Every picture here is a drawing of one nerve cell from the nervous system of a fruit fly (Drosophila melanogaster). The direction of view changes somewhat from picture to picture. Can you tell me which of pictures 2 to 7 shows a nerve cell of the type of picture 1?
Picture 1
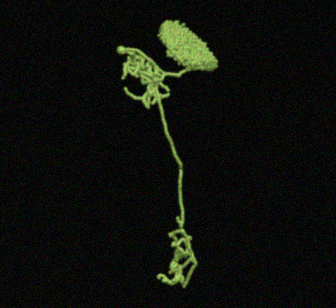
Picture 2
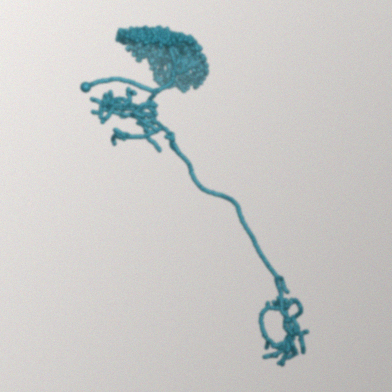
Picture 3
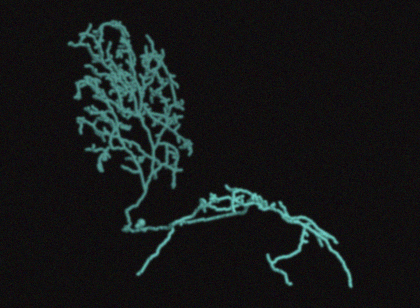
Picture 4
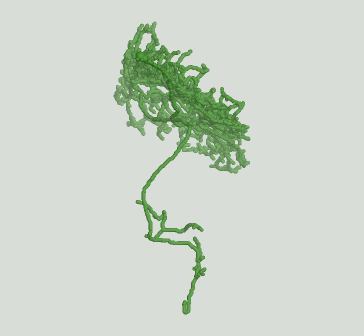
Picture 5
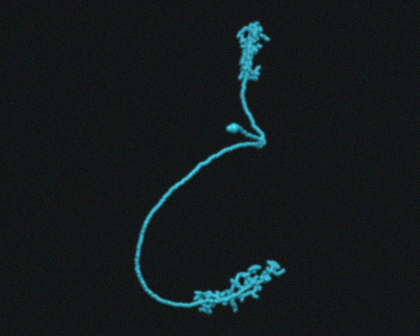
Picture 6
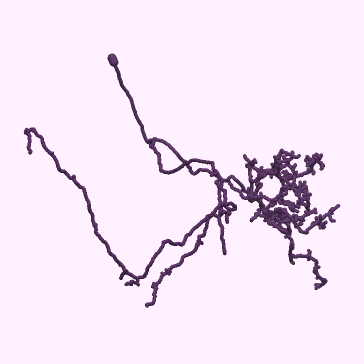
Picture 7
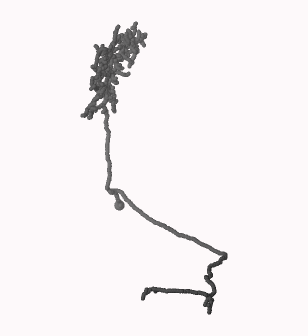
Picture 2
